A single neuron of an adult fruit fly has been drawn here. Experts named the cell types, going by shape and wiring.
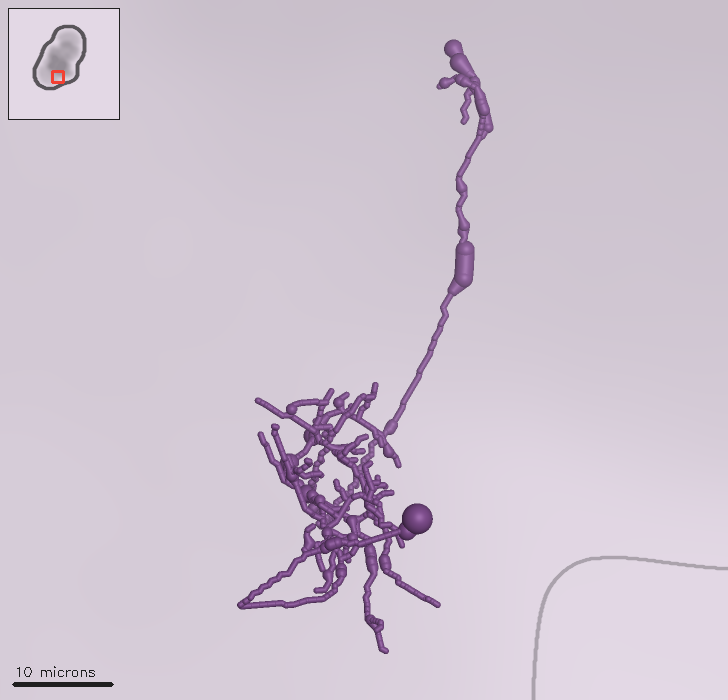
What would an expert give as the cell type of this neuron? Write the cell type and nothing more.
Tm12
